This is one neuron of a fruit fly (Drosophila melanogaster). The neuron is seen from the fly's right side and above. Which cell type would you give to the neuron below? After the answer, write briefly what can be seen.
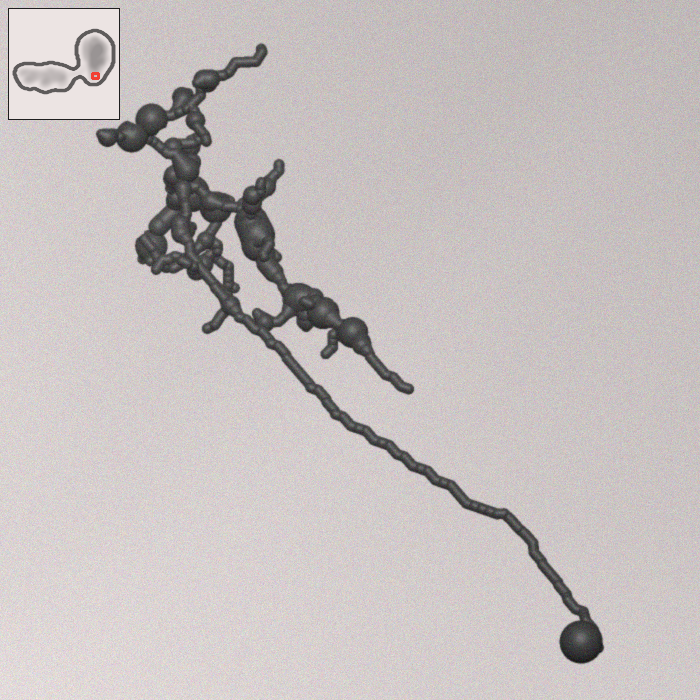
It is of cell type Dm2. Its broad class is optic-lobe intrinsic neuron. Its cell body lies at the lower right of the picture. In this view it is about as wide as it is tall.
